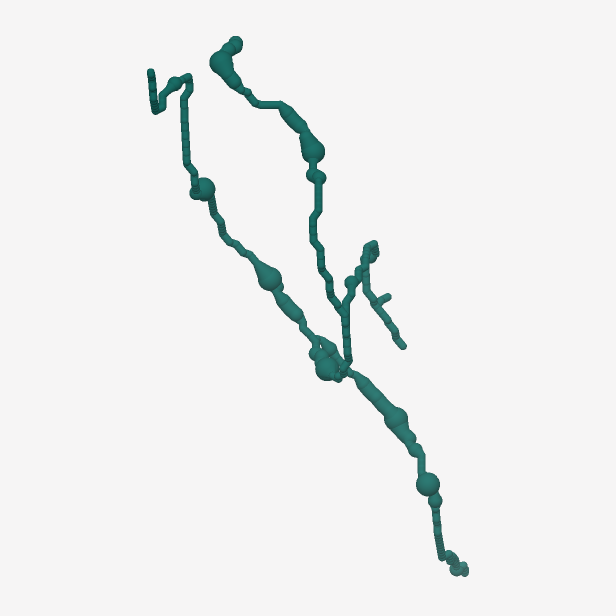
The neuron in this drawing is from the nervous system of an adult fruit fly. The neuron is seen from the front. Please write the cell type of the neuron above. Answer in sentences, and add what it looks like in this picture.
Its cell type is SNta39. This is a sensory neuron entering the nerve cord. No cell body is drawn. There are a dozen or fewer branch ends.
